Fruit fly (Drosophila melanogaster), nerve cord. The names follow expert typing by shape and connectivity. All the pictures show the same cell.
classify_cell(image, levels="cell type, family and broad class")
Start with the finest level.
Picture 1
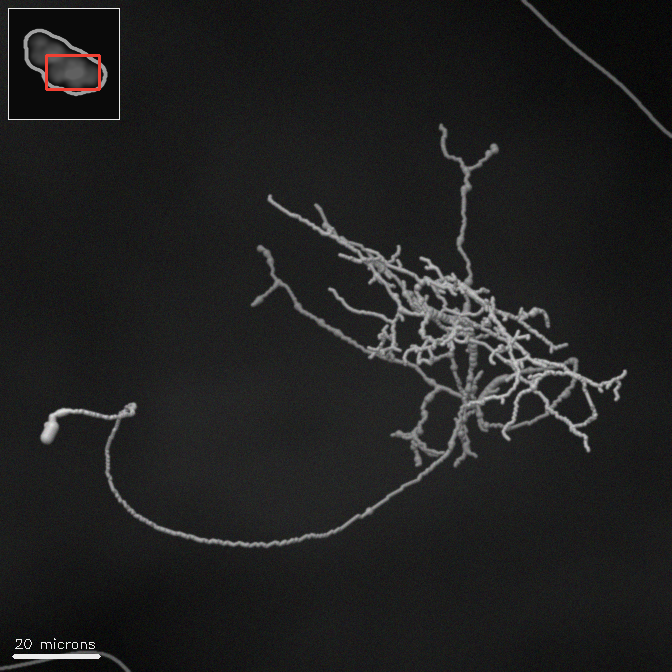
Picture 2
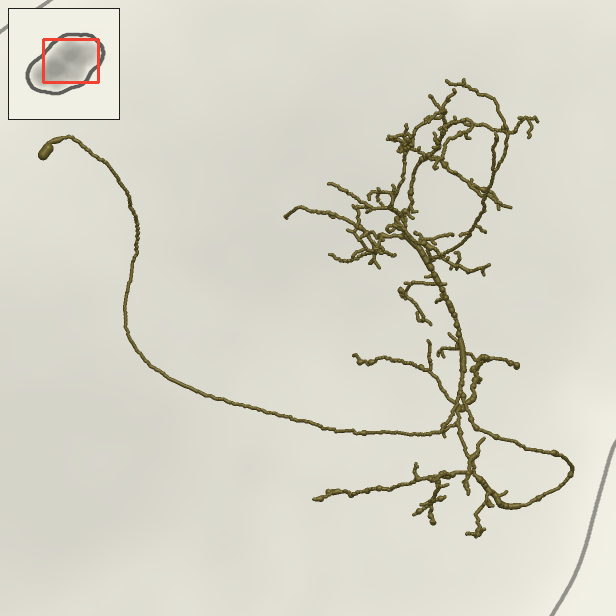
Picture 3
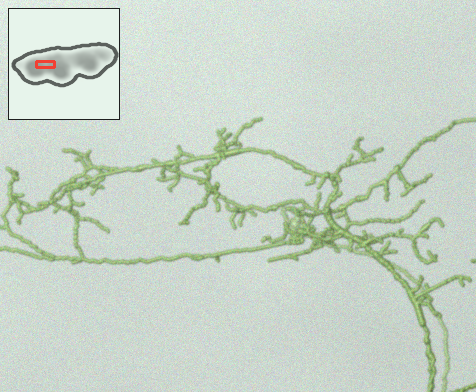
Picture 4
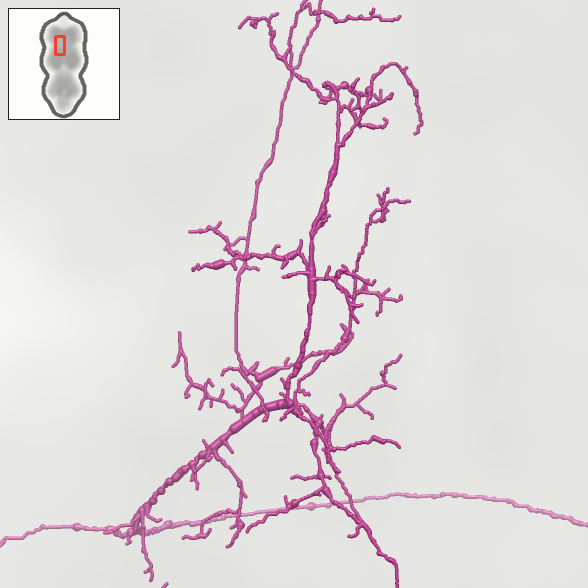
IN01A060; hemilineage 01A; nerve-cord intrinsic neuron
